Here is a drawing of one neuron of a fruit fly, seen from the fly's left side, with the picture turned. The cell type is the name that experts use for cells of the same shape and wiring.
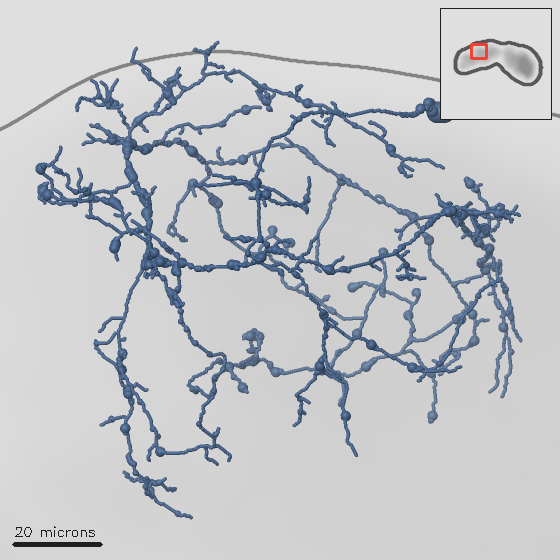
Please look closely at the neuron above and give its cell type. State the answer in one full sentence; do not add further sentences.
The type assigned to this neuron is IN04B025.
